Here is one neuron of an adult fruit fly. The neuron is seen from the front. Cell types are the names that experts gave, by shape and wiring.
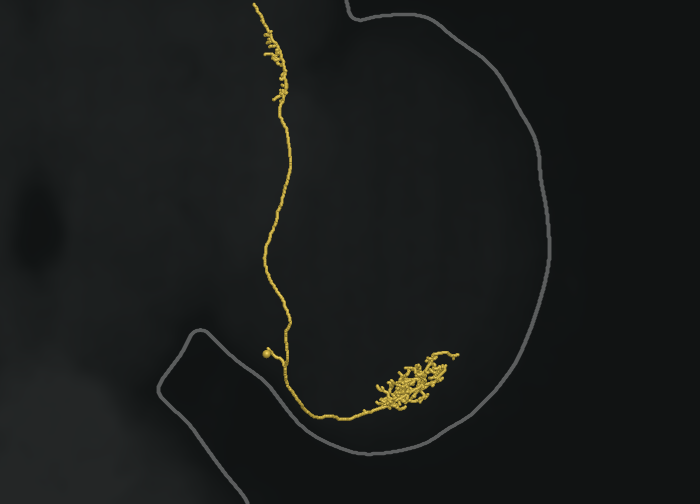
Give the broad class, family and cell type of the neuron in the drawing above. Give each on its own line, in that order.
visual projection neuron
MeVP
MeVP10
